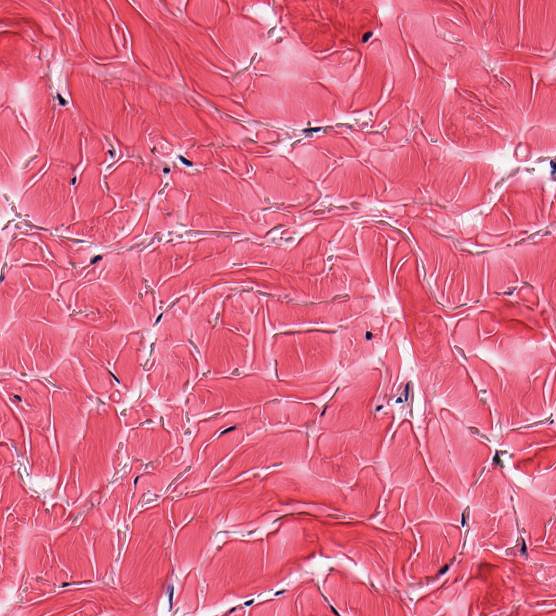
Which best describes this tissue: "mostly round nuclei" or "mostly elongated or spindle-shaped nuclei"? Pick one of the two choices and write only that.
Mostly elongated or spindle-shaped nuclei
